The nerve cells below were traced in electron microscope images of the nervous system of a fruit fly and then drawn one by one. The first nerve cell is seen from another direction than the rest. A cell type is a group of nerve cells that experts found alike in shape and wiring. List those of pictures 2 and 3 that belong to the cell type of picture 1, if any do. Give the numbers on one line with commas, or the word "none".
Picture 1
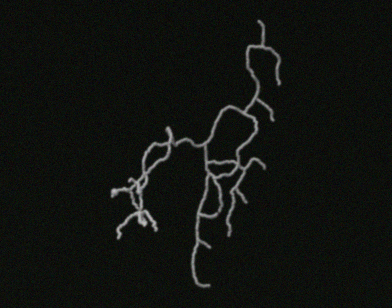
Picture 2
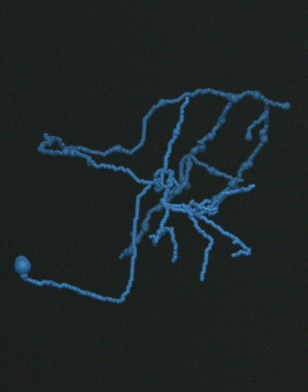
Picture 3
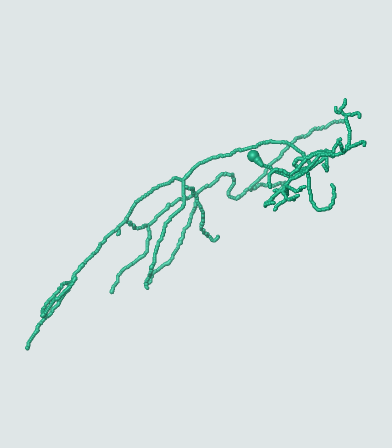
3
